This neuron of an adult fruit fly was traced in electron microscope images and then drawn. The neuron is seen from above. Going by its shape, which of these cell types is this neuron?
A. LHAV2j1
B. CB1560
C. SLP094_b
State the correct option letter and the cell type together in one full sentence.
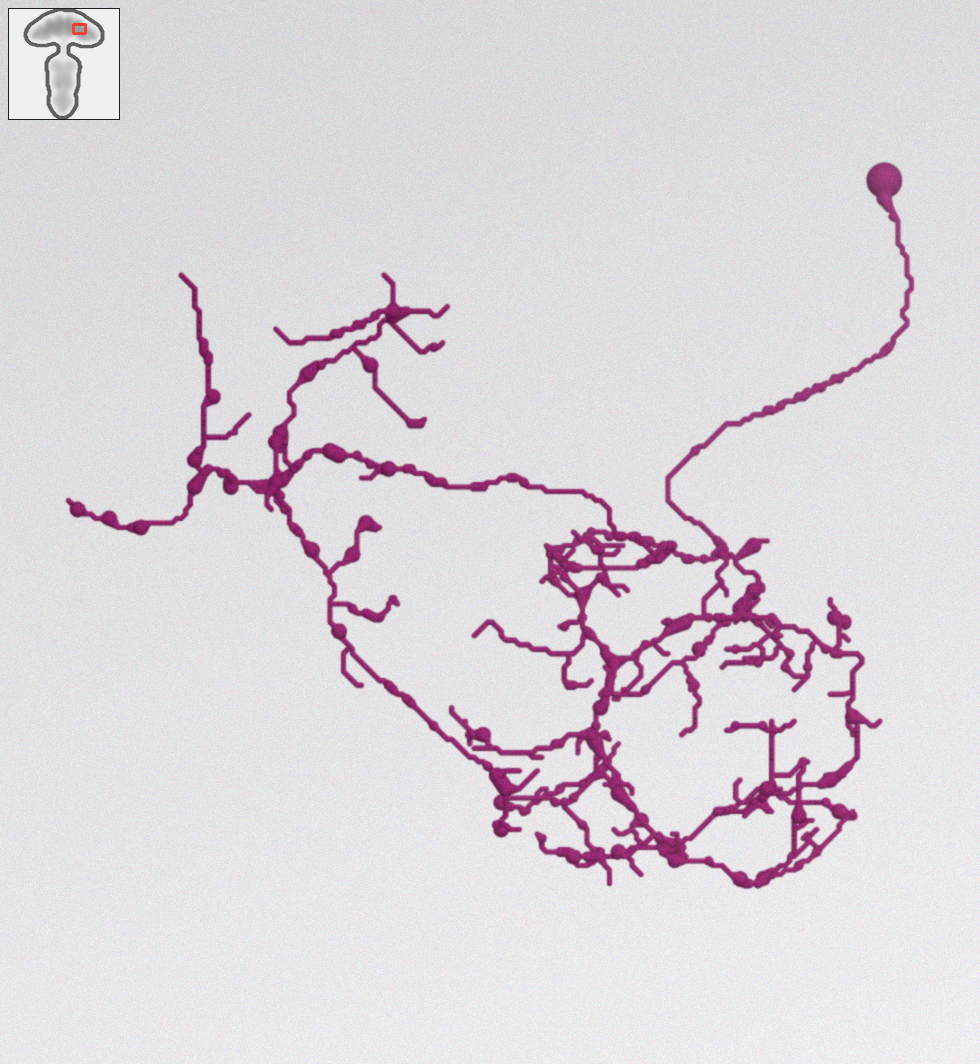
With respect to cell type, the neuron is CB1560, option B.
